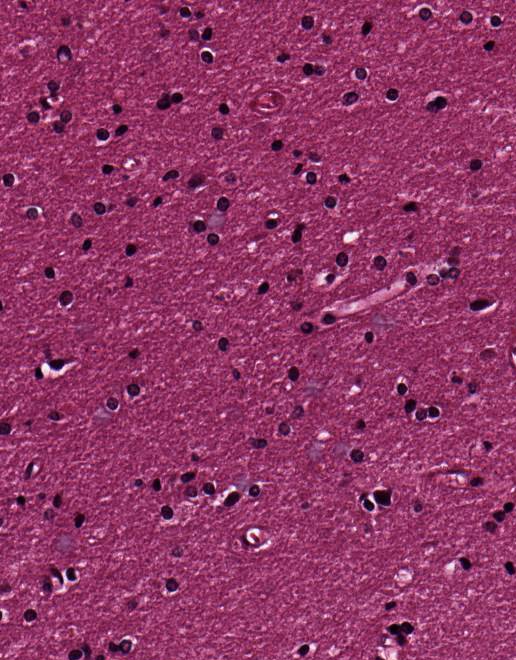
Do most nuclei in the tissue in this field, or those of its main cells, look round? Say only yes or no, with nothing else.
Yes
